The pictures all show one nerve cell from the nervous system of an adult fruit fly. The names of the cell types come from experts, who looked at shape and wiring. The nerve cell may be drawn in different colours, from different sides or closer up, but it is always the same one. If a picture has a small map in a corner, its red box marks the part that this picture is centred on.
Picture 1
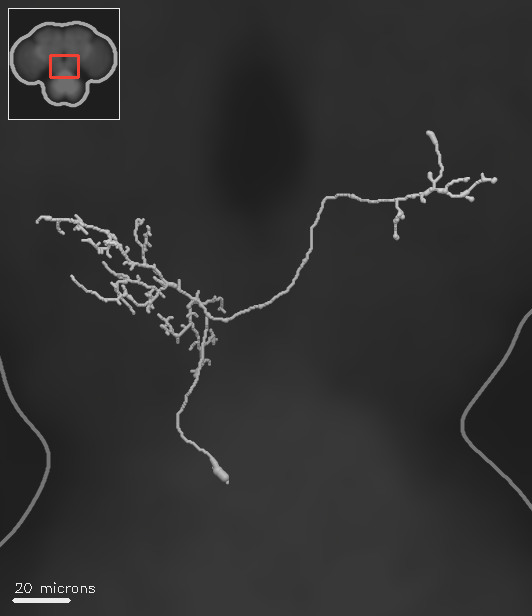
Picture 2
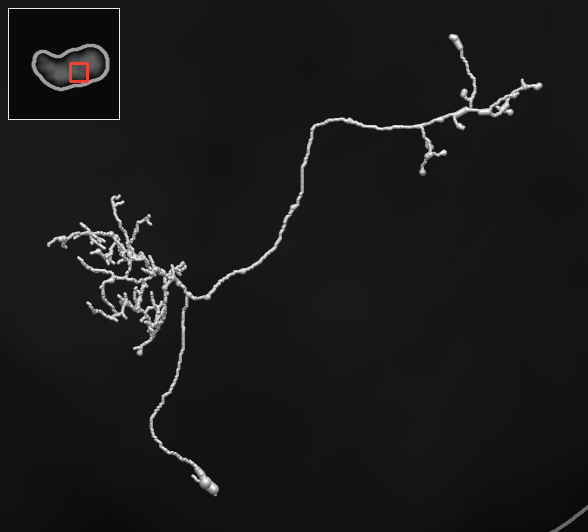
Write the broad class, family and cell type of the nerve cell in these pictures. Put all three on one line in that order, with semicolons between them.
central-brain intrinsic neuron; hemilineage LB3; GNG618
